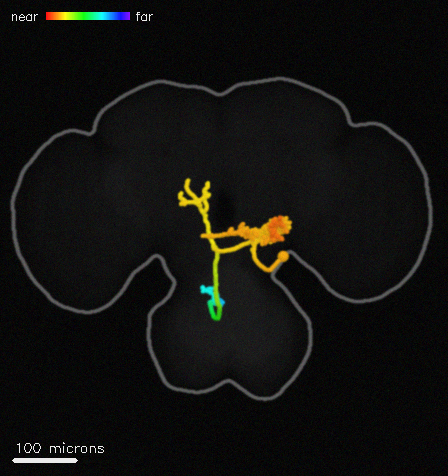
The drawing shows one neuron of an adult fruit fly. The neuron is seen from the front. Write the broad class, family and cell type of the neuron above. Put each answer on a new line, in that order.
descending neuron
hemilineage LB7
DNg51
